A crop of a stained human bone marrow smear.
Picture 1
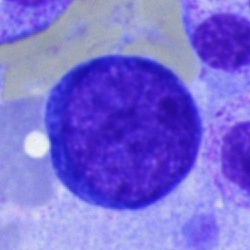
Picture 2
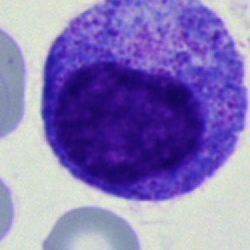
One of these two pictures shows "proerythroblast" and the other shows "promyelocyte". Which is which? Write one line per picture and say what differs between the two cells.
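The cell in picture 1 is a proerythroblast. No granules are seen in the cytoplasm.
The cell in picture 2 is a promyelocyte. Many purple-red granules are scattered through the cytoplasm.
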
